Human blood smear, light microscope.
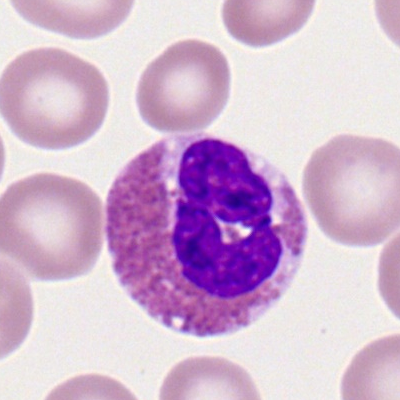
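Eosinophil in the middle of this stained blood smear. Start with its outline, which is round and smooth. Then look at the nucleus: it is divided into two lobes, and its chromatin is dense and dark purple. Finally, see how the cytoplasm is packed with orange-pink granules.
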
